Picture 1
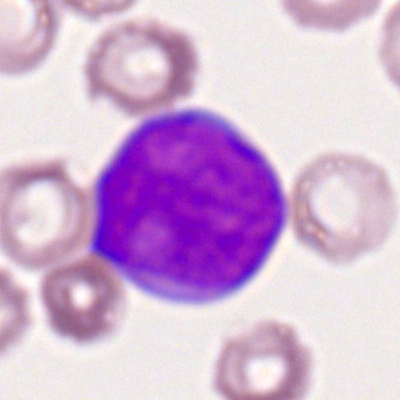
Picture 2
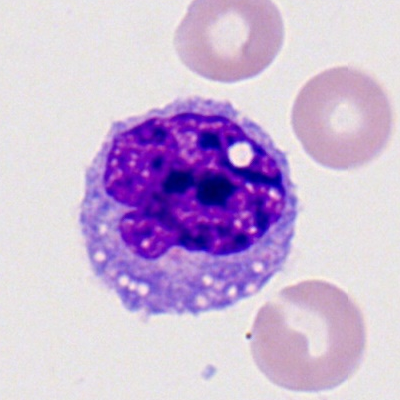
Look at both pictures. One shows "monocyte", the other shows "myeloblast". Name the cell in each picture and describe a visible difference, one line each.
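In picture 1 we see a myeloblast: No vacuoles can be seen in the cell.
In picture 2 we see a monocyte: Many small clear vacuoles are scattered in the cytoplasm, most visible below the nucleus.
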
